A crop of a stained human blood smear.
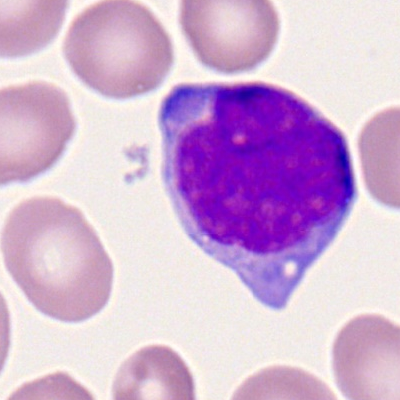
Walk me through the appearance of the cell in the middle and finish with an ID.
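Look first at the outline: it is angular and tapers to a point at the bottom. The chromatin is dark purple, coarsely mottled with paler spots. The cytoplasm is widest below the nucleus and only a thin rim along the top, with one small clear vacuole near the bottom of the cell. This cell is a myeloblast.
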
